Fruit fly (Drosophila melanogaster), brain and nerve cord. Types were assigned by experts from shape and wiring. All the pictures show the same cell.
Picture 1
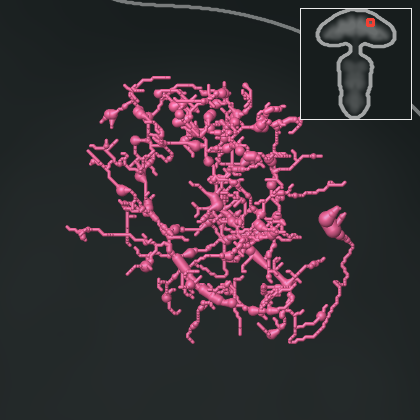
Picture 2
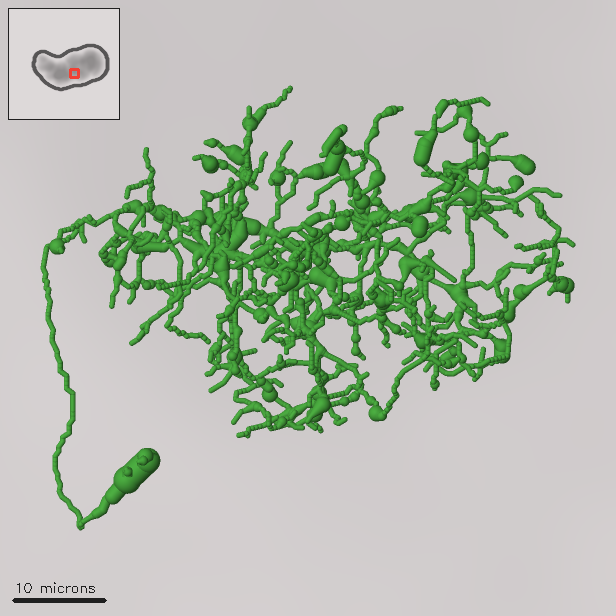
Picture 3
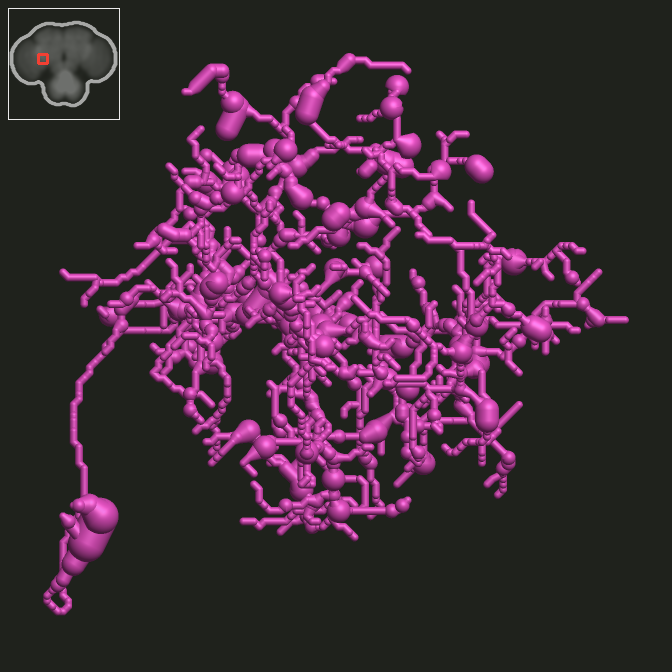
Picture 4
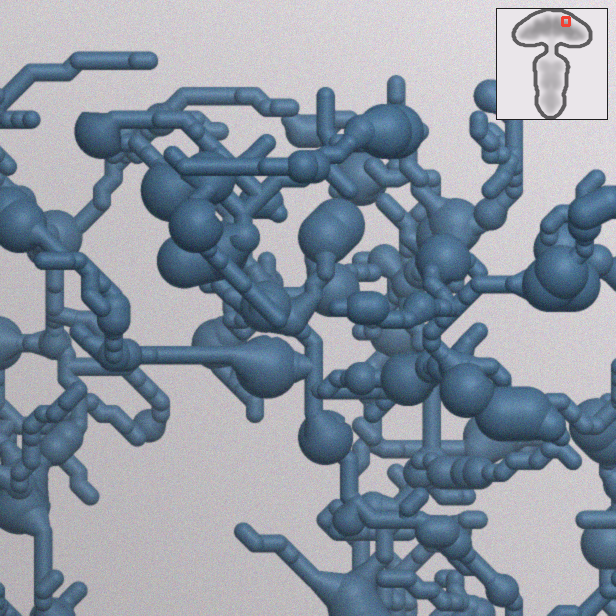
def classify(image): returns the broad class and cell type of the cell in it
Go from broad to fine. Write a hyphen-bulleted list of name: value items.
- broad class: central-brain intrinsic neuron
- cell type: AVLP378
